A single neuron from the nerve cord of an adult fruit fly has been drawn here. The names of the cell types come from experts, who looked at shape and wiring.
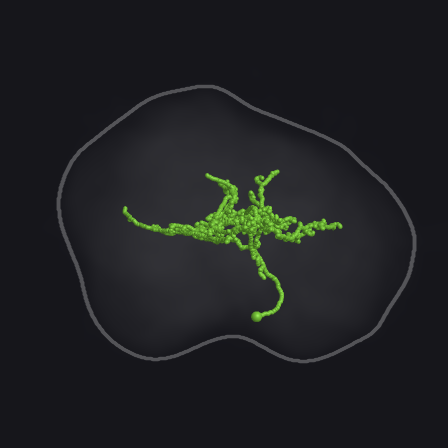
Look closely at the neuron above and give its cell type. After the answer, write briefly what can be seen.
The cell type is IN05B057. Its broad class is nerve-cord intrinsic neuron. As drawn here it is wider than it is tall.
